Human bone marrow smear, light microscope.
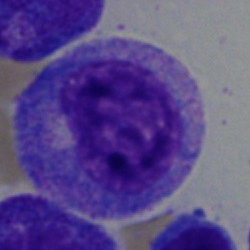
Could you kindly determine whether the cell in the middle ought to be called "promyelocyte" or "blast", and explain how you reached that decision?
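Promyelocyte. Its cytoplasm holds fine purplish granules.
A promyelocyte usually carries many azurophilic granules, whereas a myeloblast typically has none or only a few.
The nucleus lies slightly right of the cell centre, its chromatin gathered into dark clumps, and a pale zone sits in the cytoplasm to its left.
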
